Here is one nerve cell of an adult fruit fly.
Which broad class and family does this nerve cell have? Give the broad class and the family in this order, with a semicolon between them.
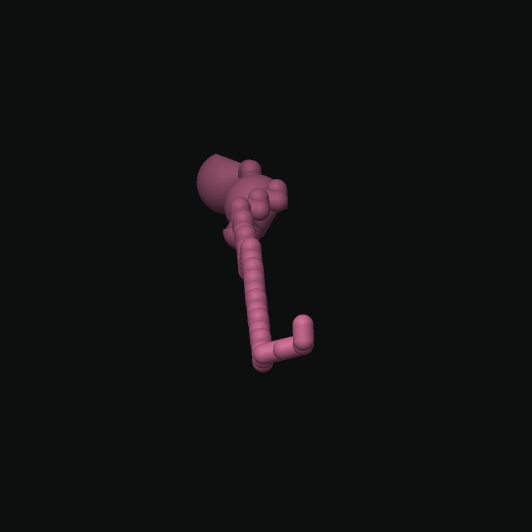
sensory neuron entering the brain; class mechanosensory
